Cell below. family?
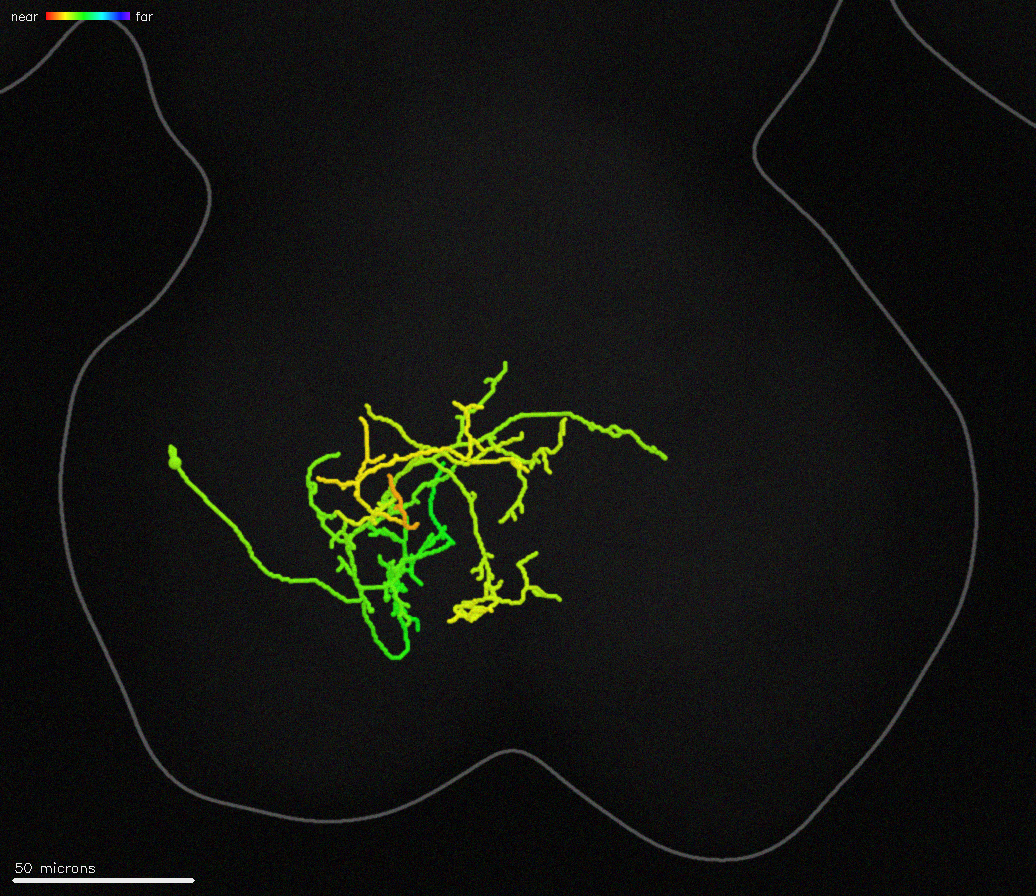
hemilineage 09A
